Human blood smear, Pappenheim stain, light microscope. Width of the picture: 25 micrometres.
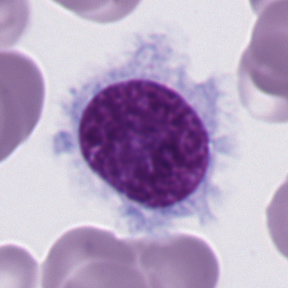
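Hairy cell with a ragged, not smooth, outline. Look closely and you will find fine, hair-like projections reaching out from its surface on every side. The cytoplasm of this hairy cell, a pale greyish blue, surrounds the nucleus all the way round.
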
